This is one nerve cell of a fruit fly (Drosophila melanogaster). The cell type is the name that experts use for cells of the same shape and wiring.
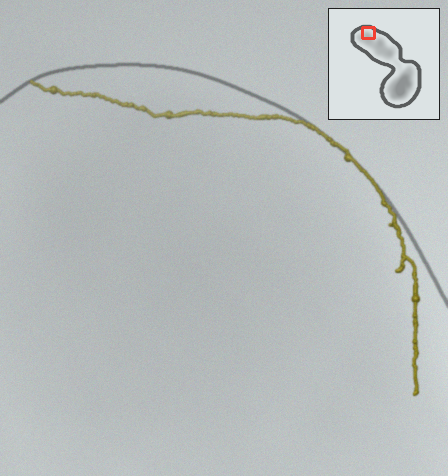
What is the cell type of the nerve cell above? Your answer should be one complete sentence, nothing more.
The cell type this nerve cell represents is SNta31.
